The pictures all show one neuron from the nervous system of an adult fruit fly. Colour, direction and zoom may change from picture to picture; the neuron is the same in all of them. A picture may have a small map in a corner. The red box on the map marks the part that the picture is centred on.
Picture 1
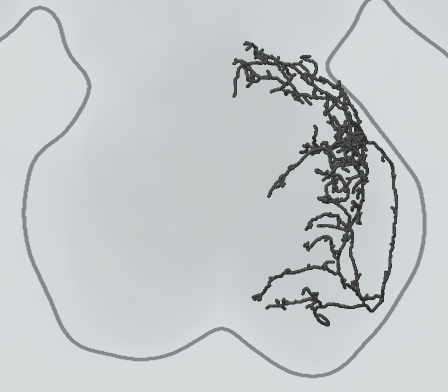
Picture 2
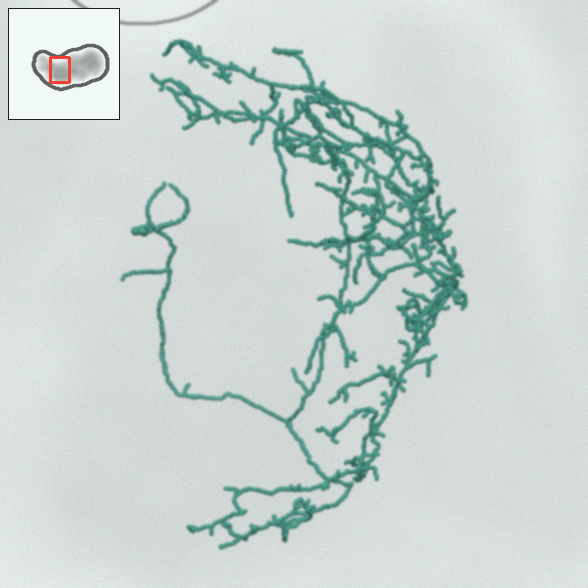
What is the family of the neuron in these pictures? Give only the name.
hemilineage 19A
